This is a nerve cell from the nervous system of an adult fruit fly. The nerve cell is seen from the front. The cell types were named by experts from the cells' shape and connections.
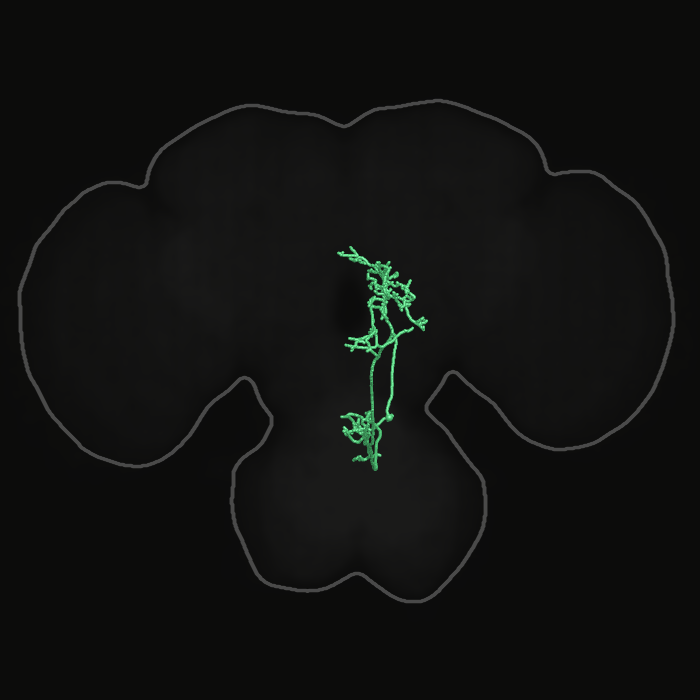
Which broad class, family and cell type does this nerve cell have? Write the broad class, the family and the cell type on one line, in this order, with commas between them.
descending neuron, hemilineage LB12, DNg02_c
